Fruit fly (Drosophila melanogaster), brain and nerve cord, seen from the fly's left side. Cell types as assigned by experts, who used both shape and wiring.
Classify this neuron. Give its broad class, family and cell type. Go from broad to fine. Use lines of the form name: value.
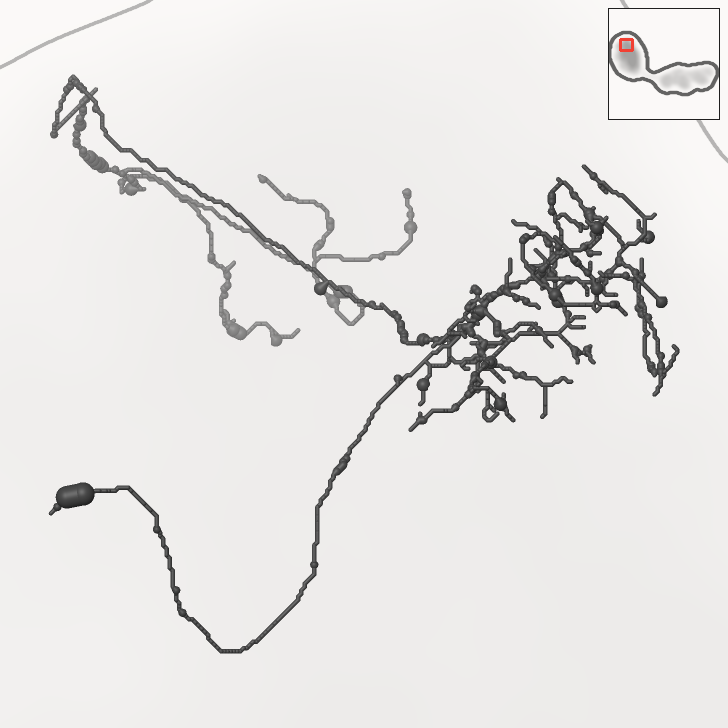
broad class: central-brain intrinsic neuron
family: hemilineage LHa1
cell type: CB2693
